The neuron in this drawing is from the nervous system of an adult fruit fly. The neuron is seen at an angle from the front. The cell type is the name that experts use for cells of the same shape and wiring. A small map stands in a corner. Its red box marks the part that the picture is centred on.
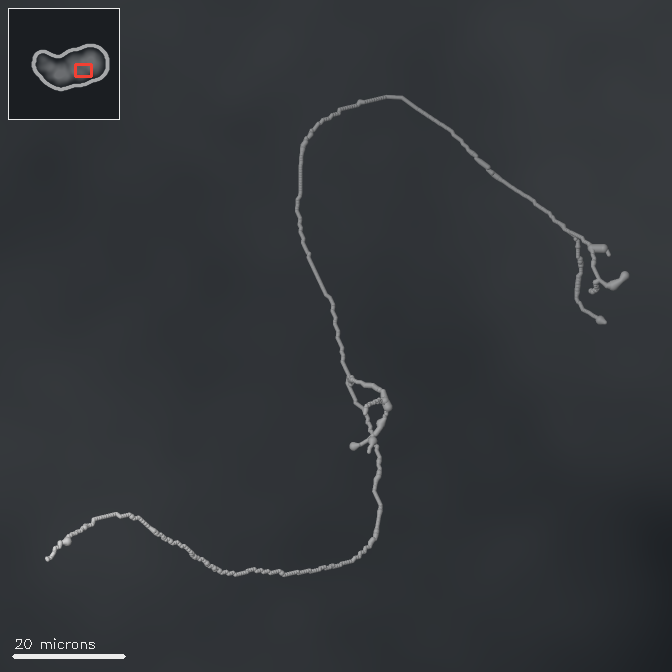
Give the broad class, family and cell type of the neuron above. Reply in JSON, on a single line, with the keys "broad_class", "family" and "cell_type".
{"broad_class": "sensory neuron entering the brain", "family": "class olfactory", "cell_type": "ORN_VM2"}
